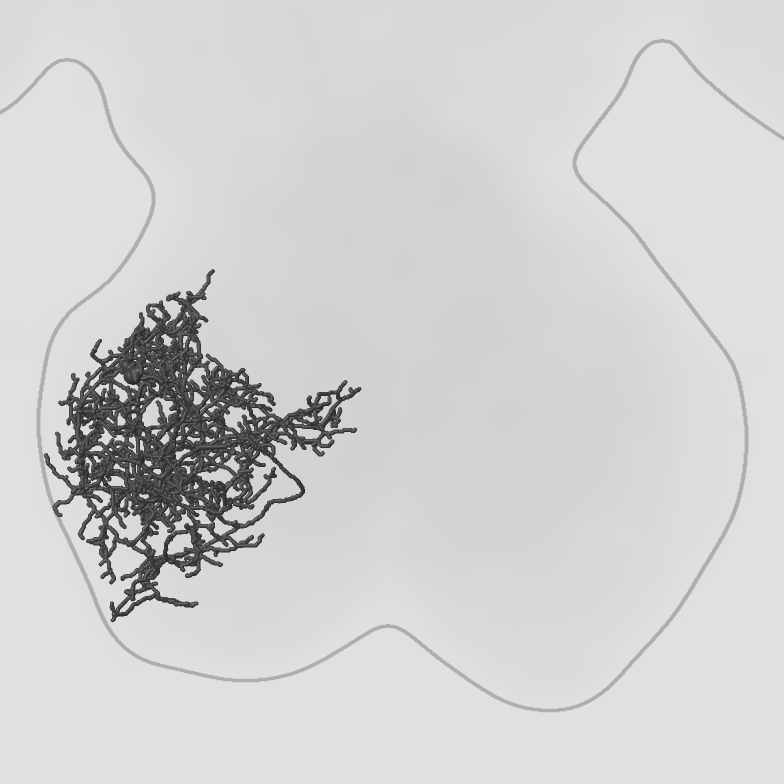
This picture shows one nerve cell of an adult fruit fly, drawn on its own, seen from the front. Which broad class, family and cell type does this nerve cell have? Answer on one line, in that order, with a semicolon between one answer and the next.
nerve-cord intrinsic neuron; hemilineage 09A; IN09A006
